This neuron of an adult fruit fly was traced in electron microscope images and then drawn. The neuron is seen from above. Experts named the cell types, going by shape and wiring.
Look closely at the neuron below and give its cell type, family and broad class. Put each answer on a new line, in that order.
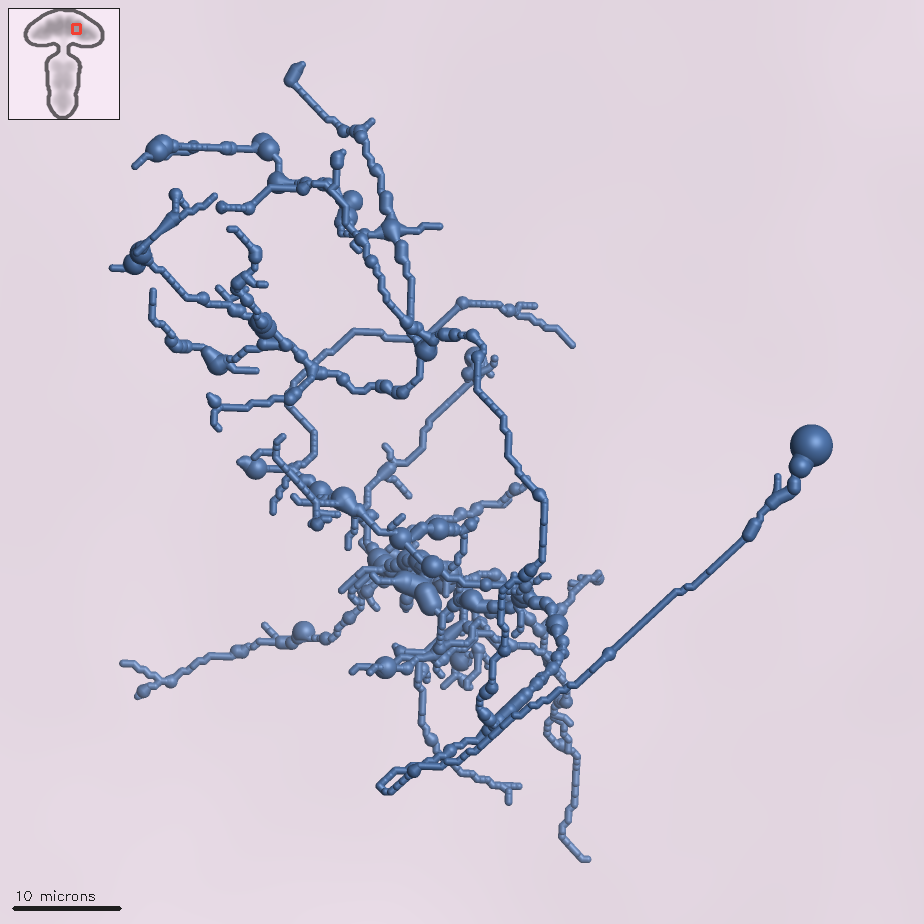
SLP312
hemilineage LHd2
central-brain intrinsic neuron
